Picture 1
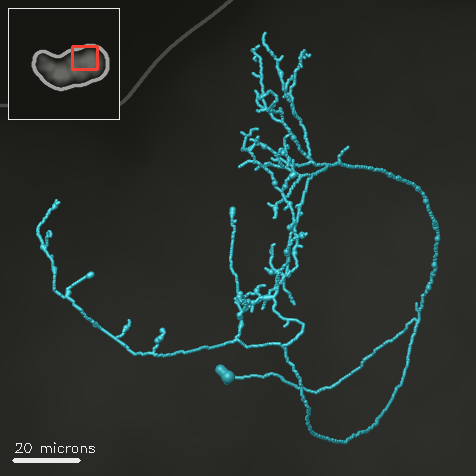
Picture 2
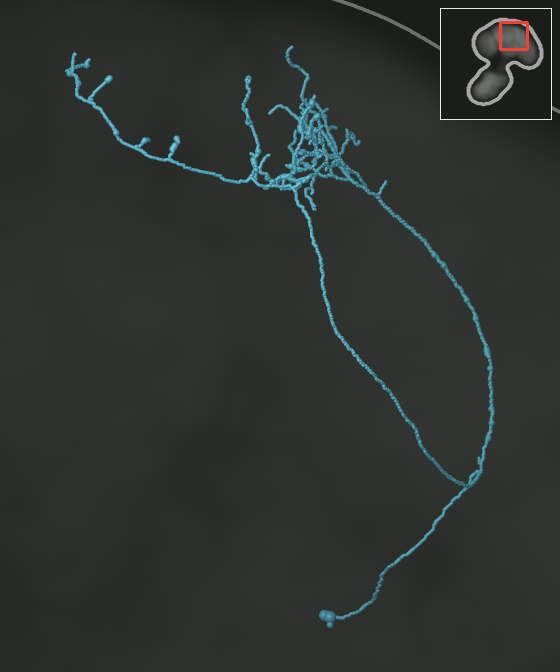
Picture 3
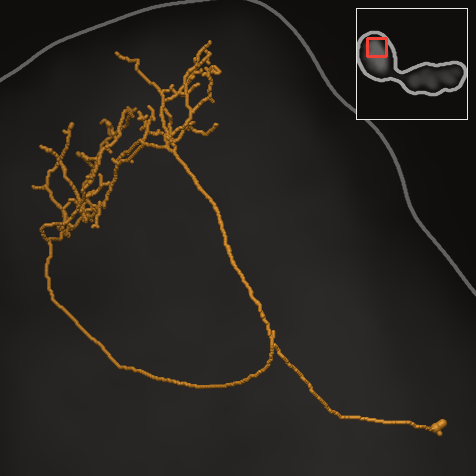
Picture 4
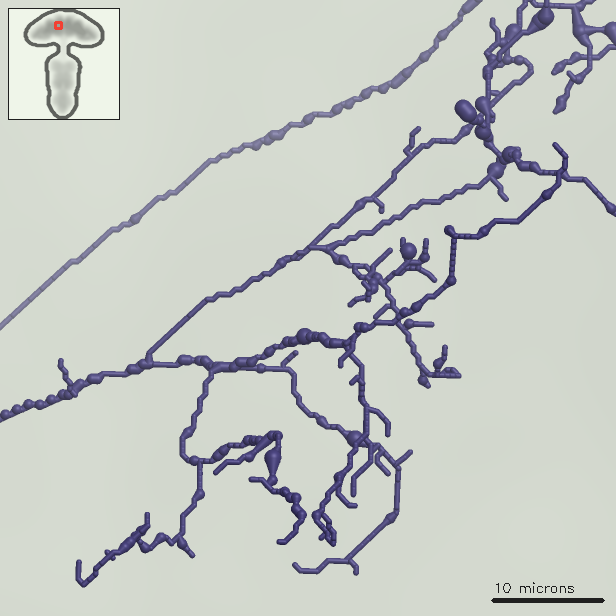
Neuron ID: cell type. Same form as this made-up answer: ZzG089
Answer: CB1897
